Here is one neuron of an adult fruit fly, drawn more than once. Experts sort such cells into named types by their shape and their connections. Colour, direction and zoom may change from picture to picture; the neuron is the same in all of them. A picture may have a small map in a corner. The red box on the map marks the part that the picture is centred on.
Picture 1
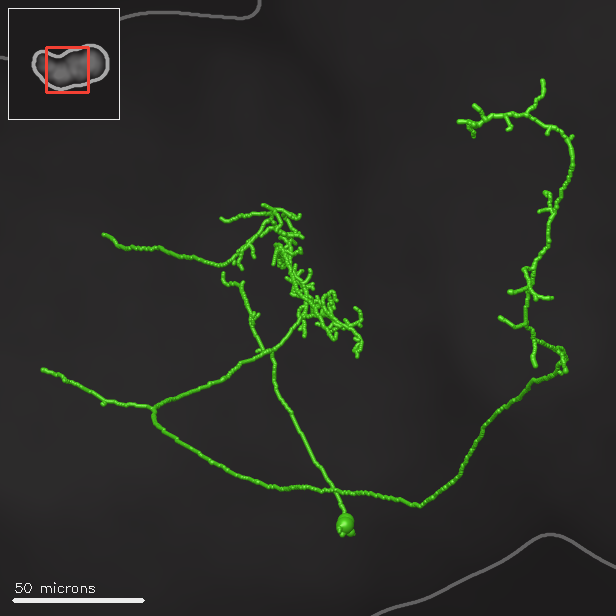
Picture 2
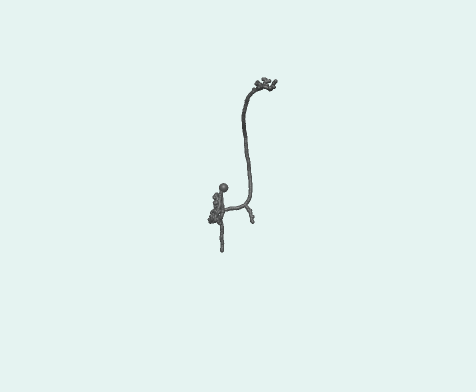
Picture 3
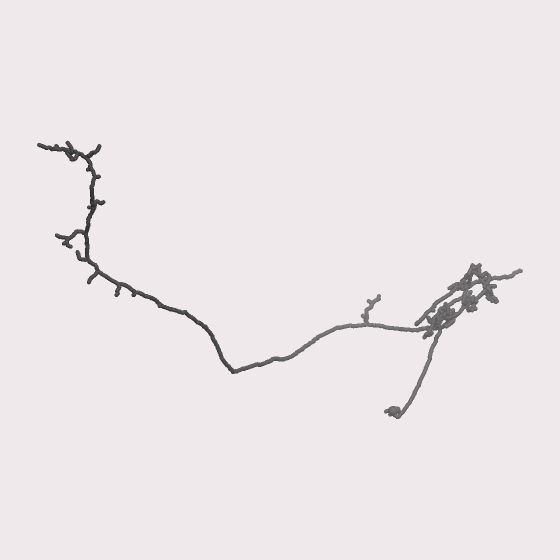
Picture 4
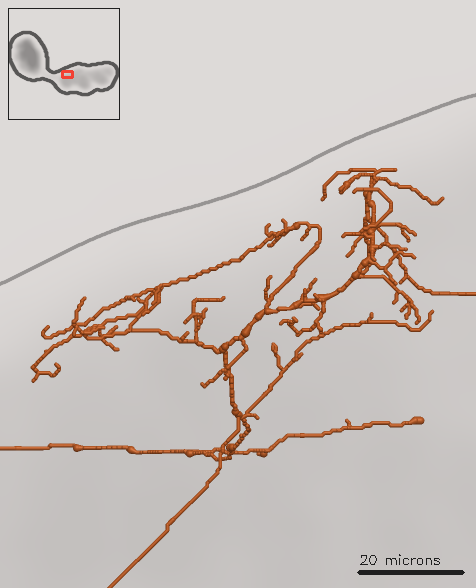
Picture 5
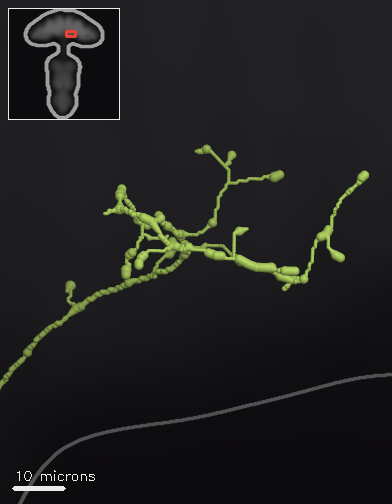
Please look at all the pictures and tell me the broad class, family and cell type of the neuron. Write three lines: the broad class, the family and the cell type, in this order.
ascending neuron
hemilineage 07B
AN07B078_b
